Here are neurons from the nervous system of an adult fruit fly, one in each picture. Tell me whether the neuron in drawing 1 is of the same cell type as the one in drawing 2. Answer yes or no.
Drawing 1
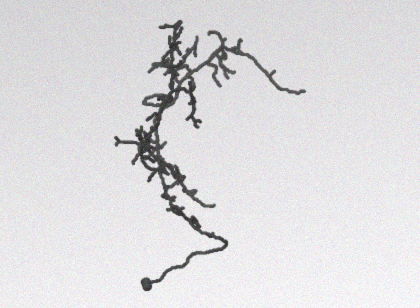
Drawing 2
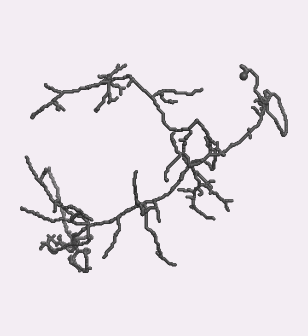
yes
